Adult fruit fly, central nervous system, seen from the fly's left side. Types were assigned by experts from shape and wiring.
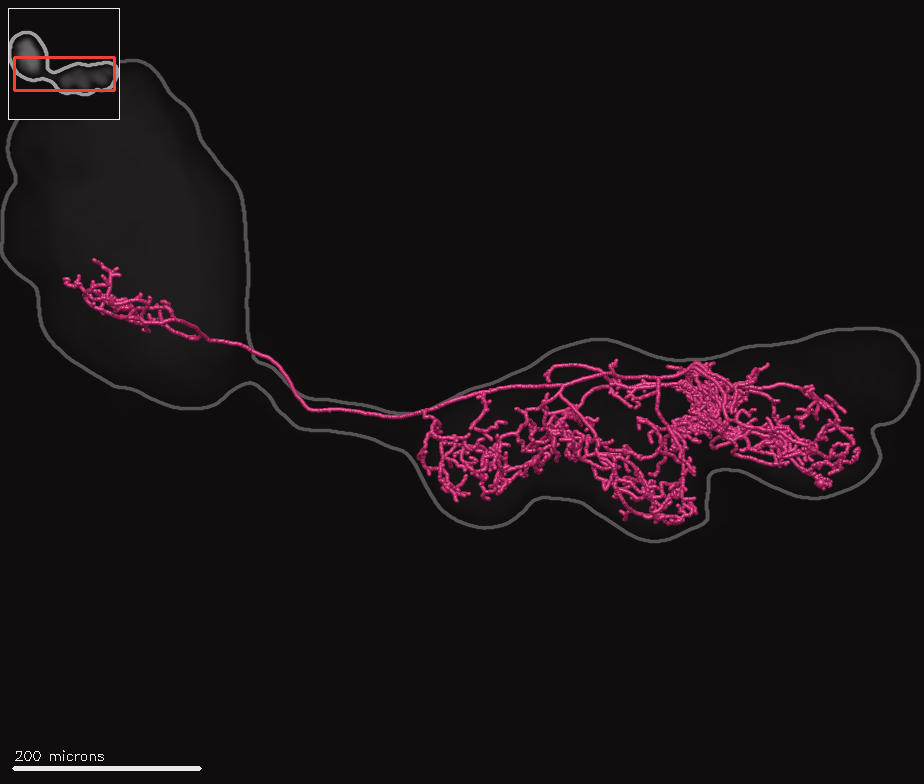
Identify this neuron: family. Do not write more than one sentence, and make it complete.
The neuron is counted in family hemilineage 27X.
